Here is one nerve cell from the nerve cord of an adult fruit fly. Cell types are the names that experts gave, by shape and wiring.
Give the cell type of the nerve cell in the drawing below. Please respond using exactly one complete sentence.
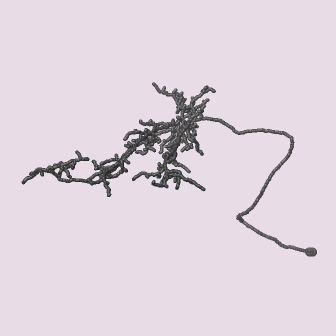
This nerve cell is typed as IN06A048.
